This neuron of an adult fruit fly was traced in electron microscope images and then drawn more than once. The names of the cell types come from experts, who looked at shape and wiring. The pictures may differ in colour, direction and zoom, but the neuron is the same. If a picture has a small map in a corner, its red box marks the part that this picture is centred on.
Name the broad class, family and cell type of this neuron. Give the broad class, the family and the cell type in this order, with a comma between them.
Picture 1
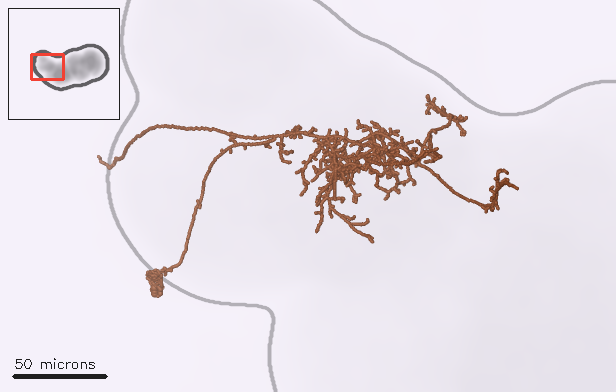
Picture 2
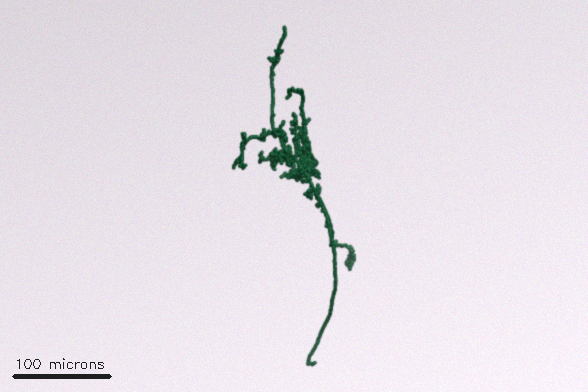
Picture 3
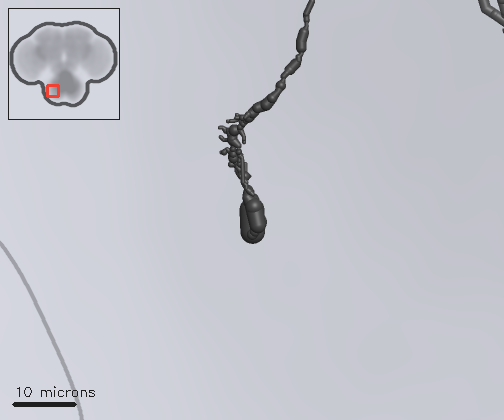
motor neuron of the nerve cord, MNhl, MNhl88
